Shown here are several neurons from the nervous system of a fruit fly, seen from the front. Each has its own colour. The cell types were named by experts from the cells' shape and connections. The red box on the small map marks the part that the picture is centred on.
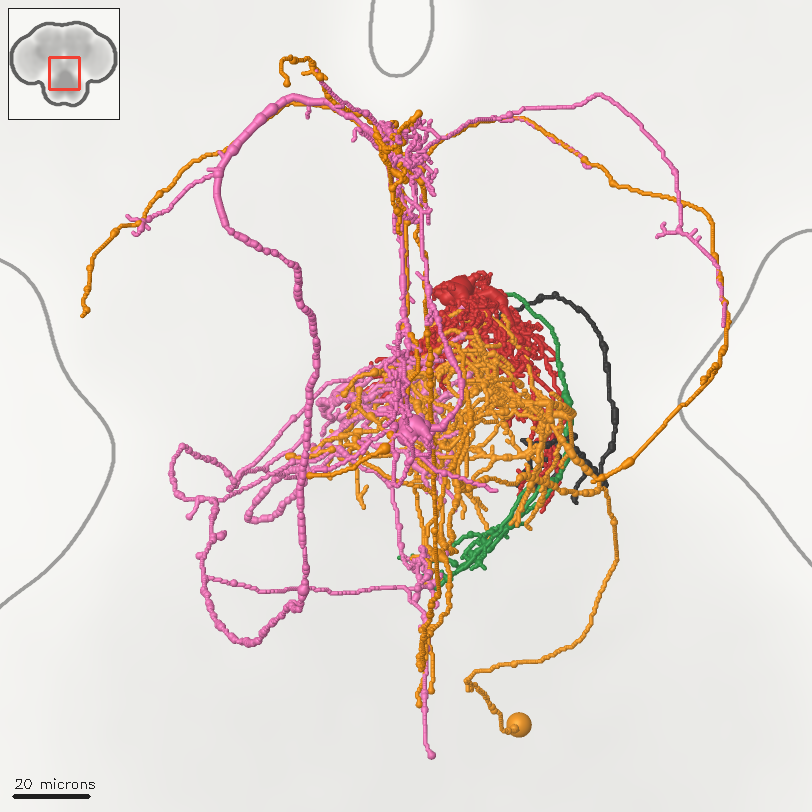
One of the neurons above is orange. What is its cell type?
ANXXX169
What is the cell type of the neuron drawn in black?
SNxx03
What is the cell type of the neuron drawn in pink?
DNge172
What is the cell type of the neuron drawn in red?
MNad11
